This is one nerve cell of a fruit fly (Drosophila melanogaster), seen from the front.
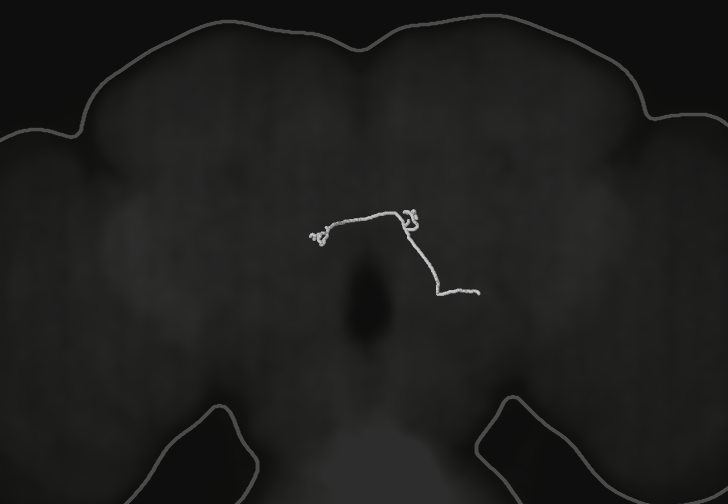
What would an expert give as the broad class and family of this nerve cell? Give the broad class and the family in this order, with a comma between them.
sensory neuron entering the brain, class olfactory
